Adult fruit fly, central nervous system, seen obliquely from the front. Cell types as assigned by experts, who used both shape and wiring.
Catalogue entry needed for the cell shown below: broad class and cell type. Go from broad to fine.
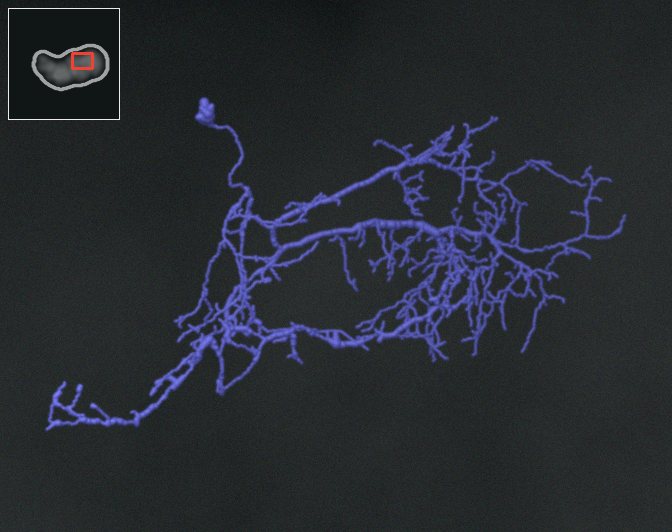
central-brain intrinsic neuron; PS158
